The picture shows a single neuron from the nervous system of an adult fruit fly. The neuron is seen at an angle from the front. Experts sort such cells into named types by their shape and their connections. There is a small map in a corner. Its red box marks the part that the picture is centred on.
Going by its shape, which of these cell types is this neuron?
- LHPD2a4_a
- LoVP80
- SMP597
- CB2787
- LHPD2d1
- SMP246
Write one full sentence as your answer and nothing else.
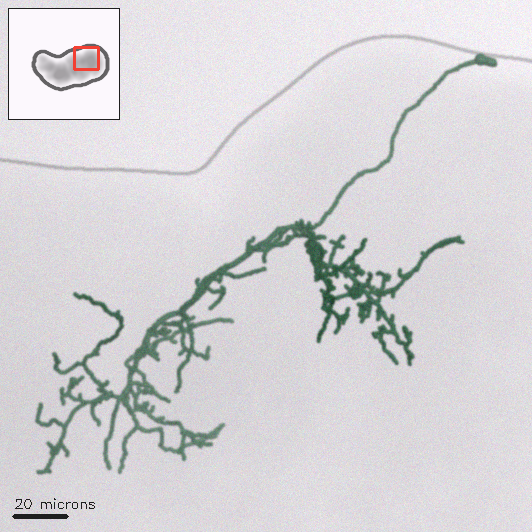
Within the cell type SMP597 sits this neuron.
